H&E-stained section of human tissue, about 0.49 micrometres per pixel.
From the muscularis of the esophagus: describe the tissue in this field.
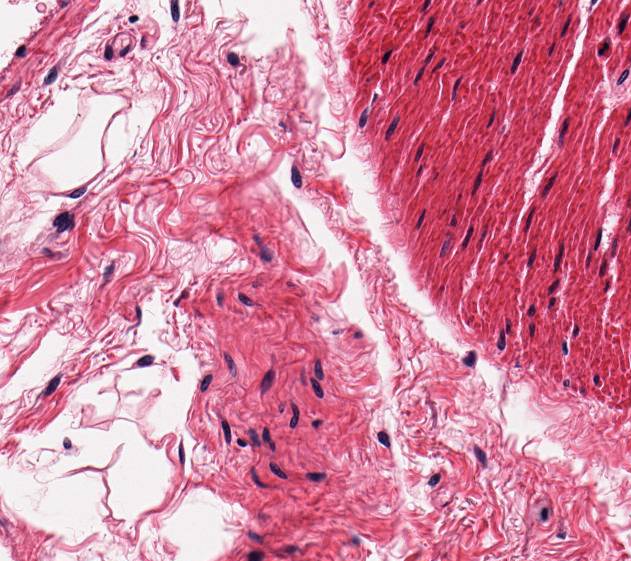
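Compact muscle occupies the upper right, loose fibrous tissue the left and lower parts. Muscle nuclei are dark, elongated and aligned with the fibres' long axis. Muscle cytoplasm stains deep, dense red with eosin. Lower centre: a denser wavy-fibre bundle with many elongated, wavy nuclei.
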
